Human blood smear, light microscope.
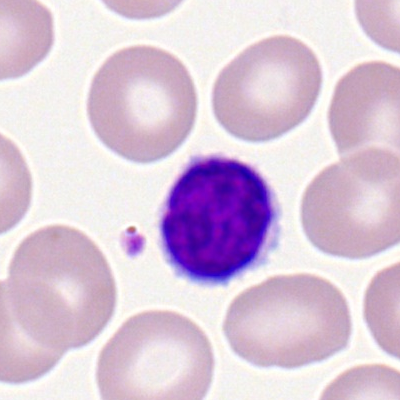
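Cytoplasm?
Very thin pale blue rim, mostly at the right edge.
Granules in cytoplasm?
None seen.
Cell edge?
Slightly fuzzy, no distinct projections.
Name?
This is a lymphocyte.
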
